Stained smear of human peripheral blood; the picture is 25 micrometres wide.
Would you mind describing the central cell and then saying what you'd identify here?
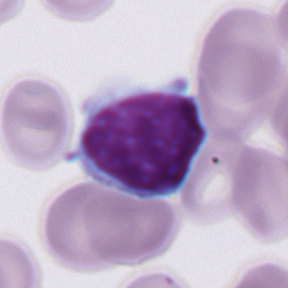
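See how the nucleus is just one rounded, slightly angular mass, no lobes. No granules show in the cytoplasm. The outline's irregular rather than smoothly round, with small pale projections sticking out from the upper edge. That's a typical lymphocyte.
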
